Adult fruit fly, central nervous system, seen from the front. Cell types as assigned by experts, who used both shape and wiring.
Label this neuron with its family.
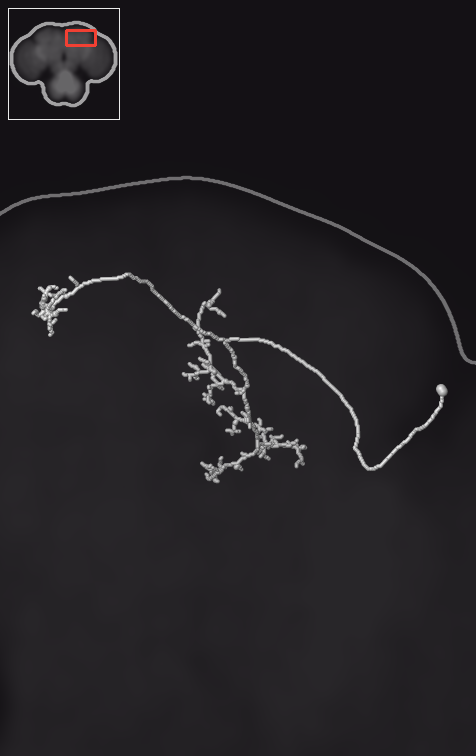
hemilineage SIPa1_ventral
